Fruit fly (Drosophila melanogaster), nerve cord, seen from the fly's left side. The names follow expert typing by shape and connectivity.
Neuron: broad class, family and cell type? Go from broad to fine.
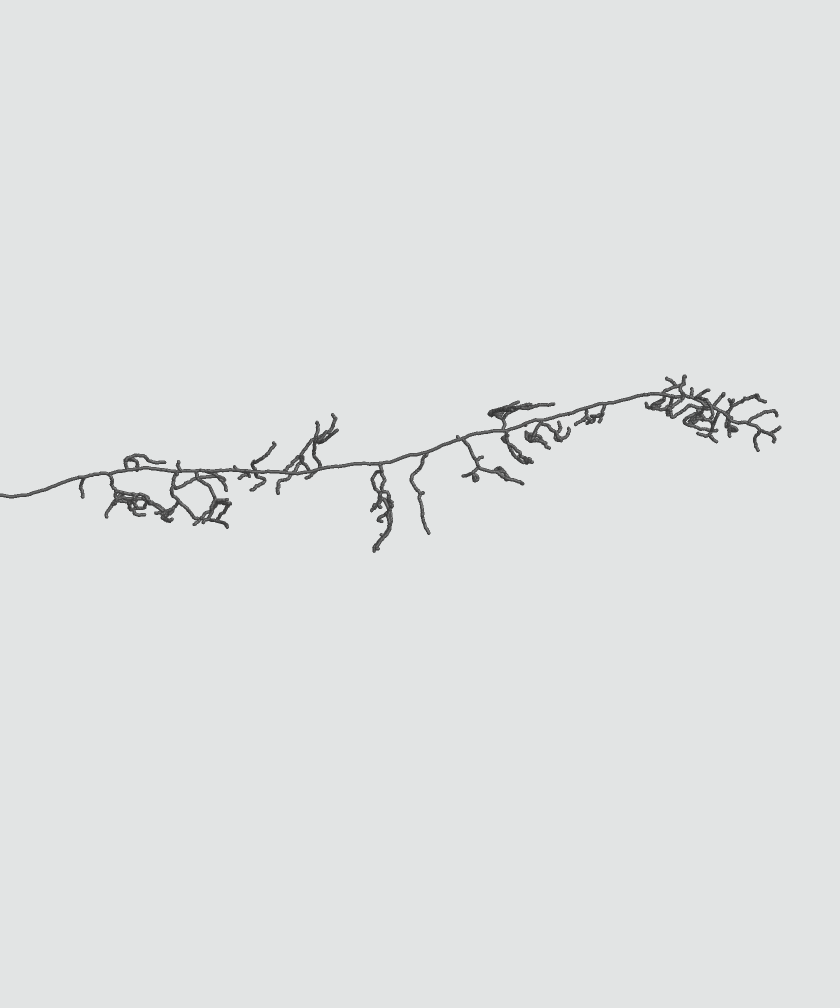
descending neuron; hemilineage PSp2; DNp13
